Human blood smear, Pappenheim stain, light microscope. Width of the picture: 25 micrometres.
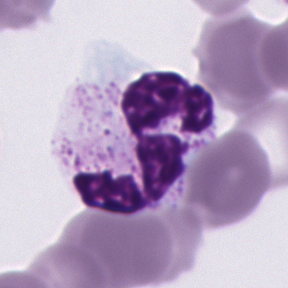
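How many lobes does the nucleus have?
At least three.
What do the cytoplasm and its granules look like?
The cytoplasm is plentiful and pale pinkish-lilac, with fine lilac-purple granules scattered through it.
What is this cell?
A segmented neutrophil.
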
